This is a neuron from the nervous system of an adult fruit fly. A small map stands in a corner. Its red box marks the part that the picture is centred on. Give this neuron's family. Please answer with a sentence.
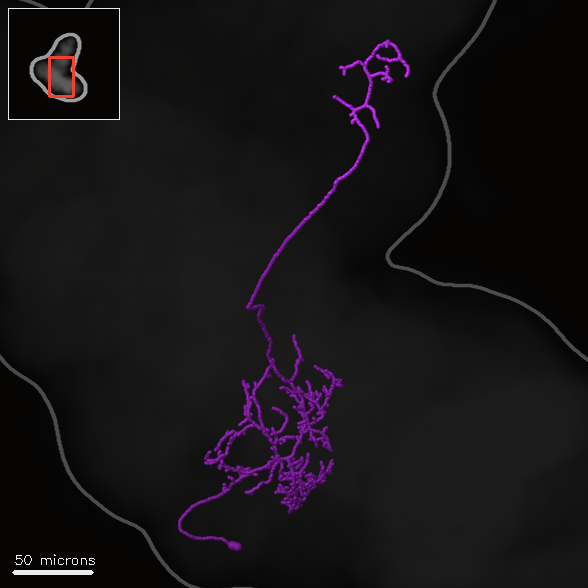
The family is hemilineage MX12.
